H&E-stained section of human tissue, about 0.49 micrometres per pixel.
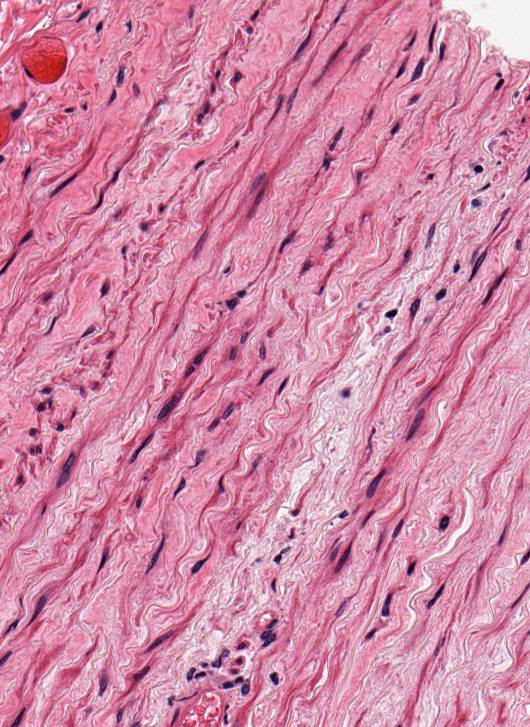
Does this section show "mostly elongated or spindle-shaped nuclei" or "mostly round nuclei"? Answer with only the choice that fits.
Mostly elongated or spindle-shaped nuclei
